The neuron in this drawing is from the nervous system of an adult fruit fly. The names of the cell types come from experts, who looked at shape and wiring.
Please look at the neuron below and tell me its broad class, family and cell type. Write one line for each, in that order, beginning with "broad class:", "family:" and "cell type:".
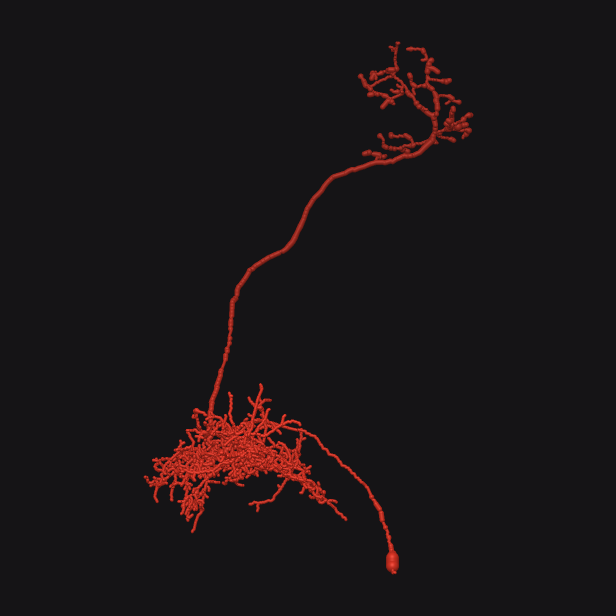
broad class: central-brain intrinsic neuron
family: hemilineage VLPa2
cell type: PVLP020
